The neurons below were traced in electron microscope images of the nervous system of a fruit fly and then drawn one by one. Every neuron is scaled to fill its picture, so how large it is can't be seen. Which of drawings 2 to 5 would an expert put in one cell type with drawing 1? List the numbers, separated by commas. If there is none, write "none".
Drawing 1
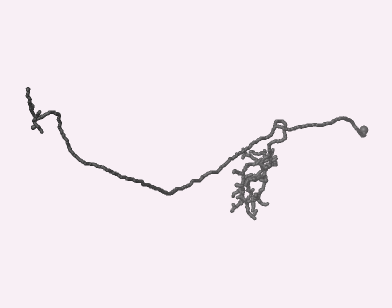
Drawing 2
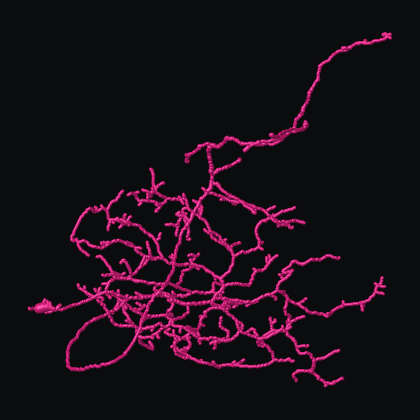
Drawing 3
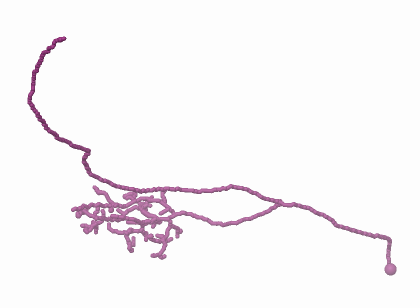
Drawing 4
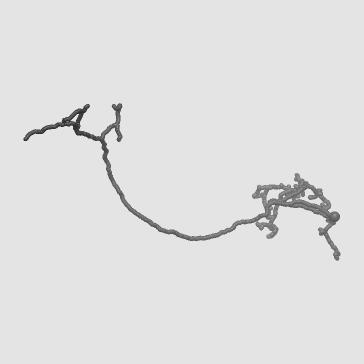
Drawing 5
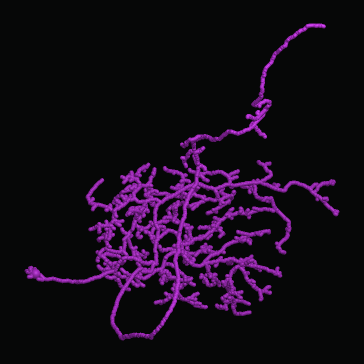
3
